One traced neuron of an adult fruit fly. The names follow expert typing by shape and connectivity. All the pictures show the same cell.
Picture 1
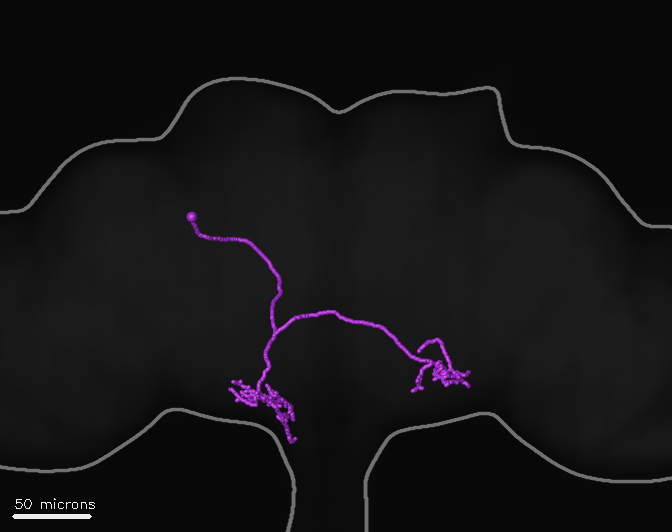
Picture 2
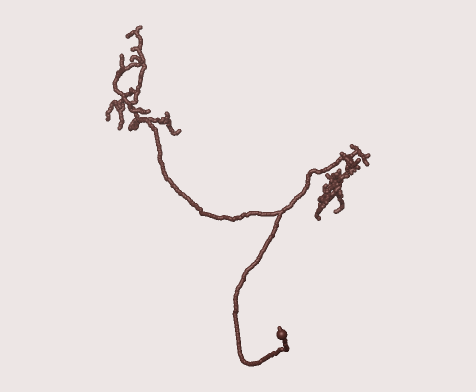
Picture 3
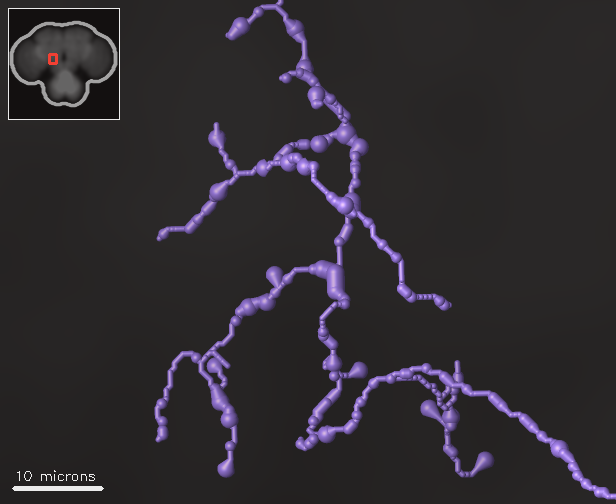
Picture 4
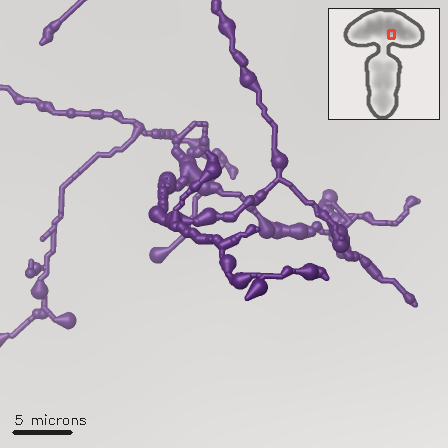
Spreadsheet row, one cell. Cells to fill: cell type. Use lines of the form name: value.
cell type: GNG624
